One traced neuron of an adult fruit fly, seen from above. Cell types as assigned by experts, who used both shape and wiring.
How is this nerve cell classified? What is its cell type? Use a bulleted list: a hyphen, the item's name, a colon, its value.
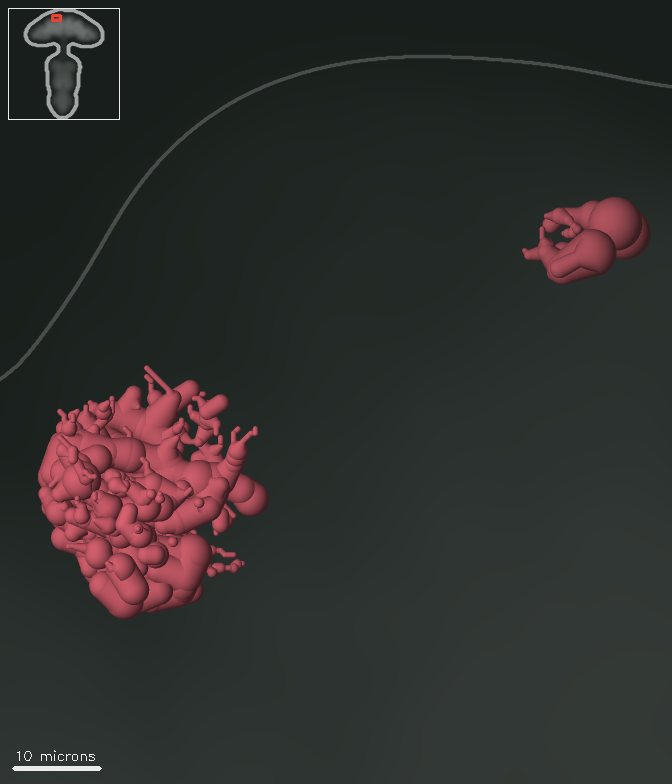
- cell type: VL2p_adPN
